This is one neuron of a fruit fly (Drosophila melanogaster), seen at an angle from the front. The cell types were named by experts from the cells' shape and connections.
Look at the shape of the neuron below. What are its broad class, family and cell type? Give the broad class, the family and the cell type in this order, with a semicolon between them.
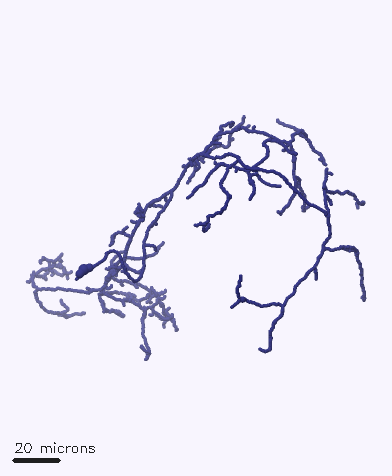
nerve-cord intrinsic neuron; hemilineage 16B; IN16B060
